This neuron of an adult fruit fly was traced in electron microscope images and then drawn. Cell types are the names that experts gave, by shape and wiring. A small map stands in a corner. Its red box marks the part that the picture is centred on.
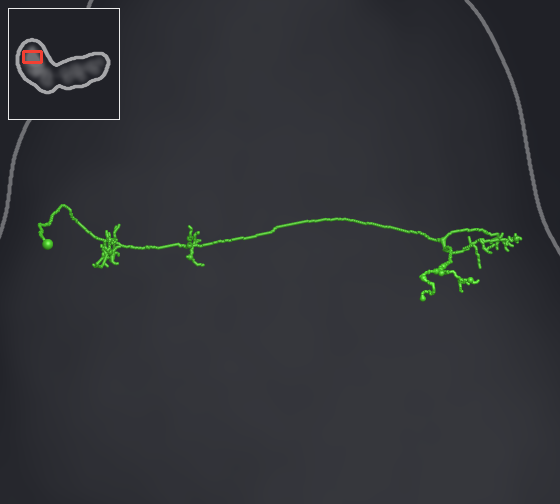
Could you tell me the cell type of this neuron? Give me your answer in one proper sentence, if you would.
The cell type this neuron represents is TmY4.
